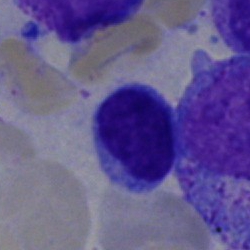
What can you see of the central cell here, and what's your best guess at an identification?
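The cell has a smooth, oval outline. Its chromatin stains dense and dark purple. The blue cytoplasm forms a thin crescent, widest along the lower edge of the cell. This is a lymphocyte.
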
